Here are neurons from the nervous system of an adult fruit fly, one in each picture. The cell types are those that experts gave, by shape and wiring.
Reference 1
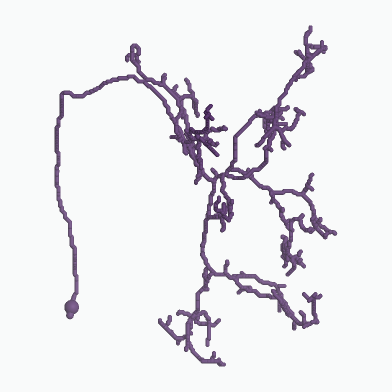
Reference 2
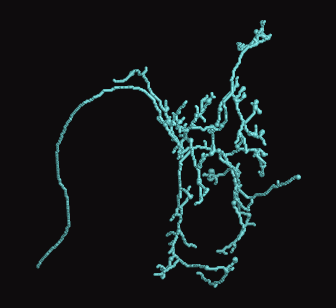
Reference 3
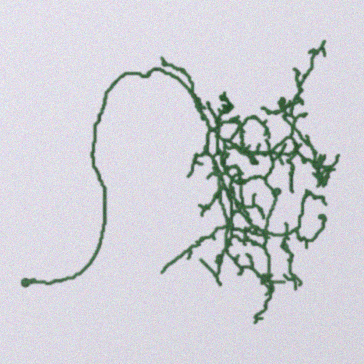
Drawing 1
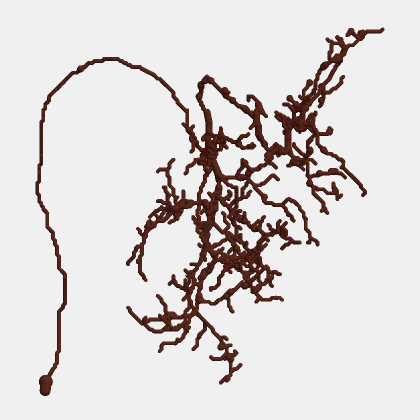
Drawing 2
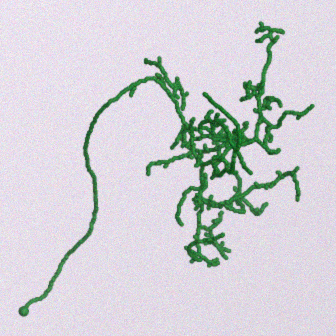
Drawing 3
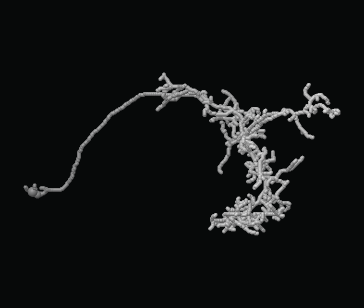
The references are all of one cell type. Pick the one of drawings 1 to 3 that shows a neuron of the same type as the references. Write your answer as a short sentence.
Drawing 2 is of the same cell type.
